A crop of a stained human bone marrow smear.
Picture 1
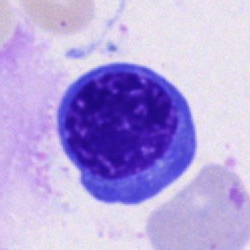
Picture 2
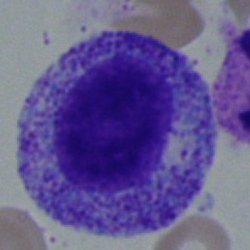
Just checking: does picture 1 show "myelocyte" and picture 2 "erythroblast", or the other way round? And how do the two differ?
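The erythroblast is in picture 1 and the myelocyte in picture 2. Both outlines are smooth: the myelocyte's is round, the erythroblast's roughly round. The erythroblast's chromatin is dark purple and coarsely clumped, with small paler gaps between the clumps, and no nucleolus can be seen in its nucleus.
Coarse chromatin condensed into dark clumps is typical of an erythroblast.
The myelocyte's chromatin is dark purple as well, but finely textured, without coarse clumps. The erythroblast's cytoplasm is a deep blue and shows no granules.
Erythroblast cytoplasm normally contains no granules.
The myelocyte's cytoplasm, by contrast, is filled with numerous purple granules, with a paler, less granular zone beside the nucleus on its right side. The cytoplasm is laid out differently too: in the erythroblast the rim is widest on the lower right side, while in the myelocyte a broad rim surrounds a roughly central nucleus on all sides.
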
